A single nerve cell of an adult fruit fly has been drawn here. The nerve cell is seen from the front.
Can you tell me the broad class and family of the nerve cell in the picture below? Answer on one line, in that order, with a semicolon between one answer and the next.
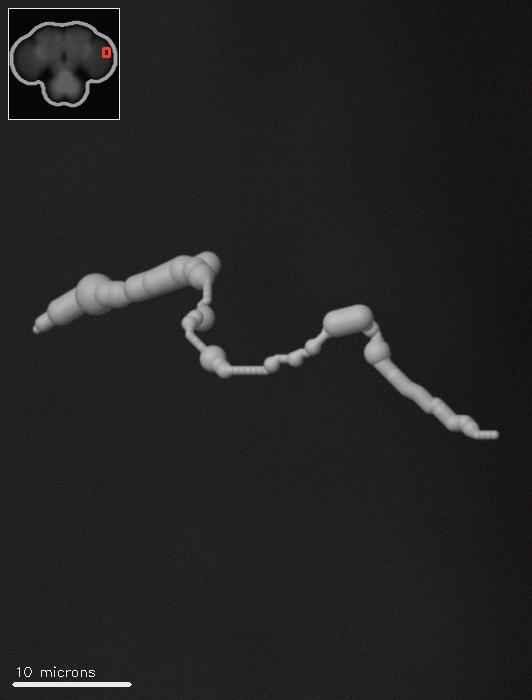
photoreceptor or other optic-lobe sensory neuron; class visual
